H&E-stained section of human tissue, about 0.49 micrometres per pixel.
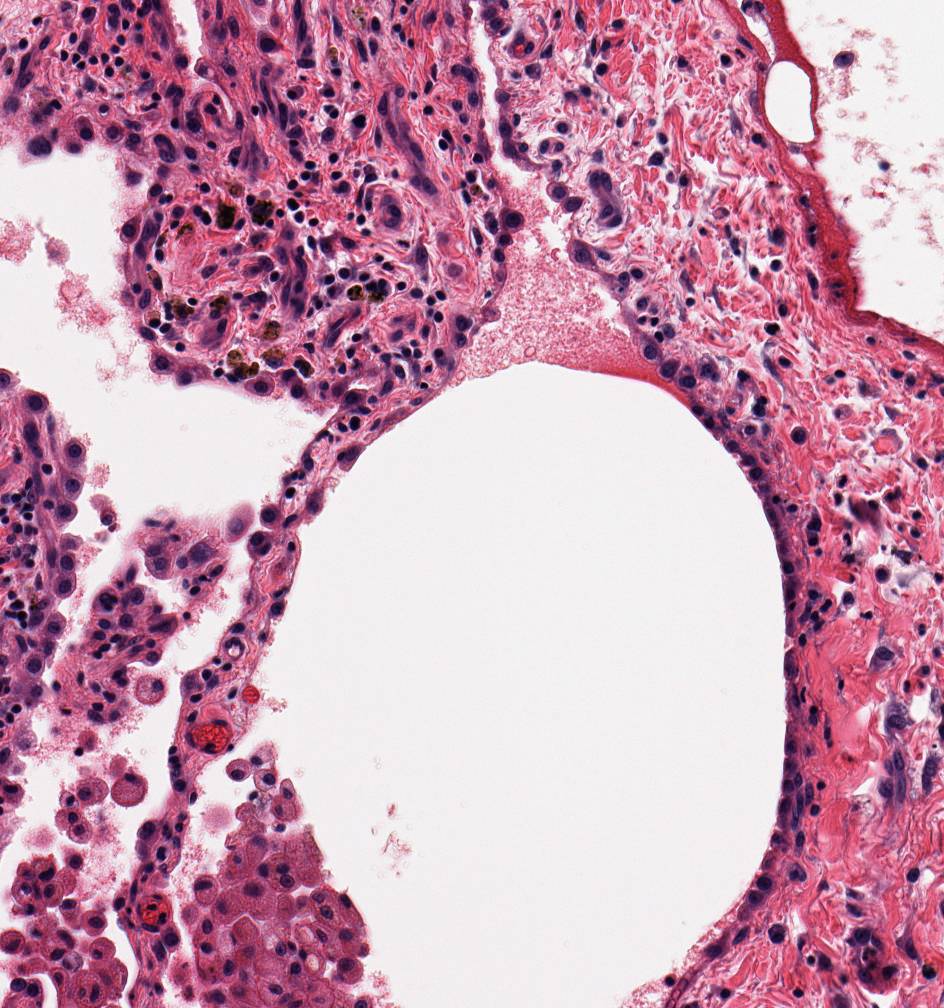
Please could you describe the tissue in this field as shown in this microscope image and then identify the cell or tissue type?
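Start with the large central space: a single layer of flattened to low cuboidal cells lines it. Now look to the upper left, where cells packed with coarse brown pigment granules cluster in the tissue. In the spaces at the lower left you'll find many free rounded cells with abundant pink cytoplasm. Along the upper right edge runs a thin, dense, deep-pink band. This is lung.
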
